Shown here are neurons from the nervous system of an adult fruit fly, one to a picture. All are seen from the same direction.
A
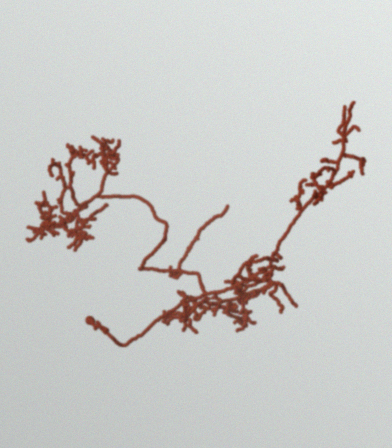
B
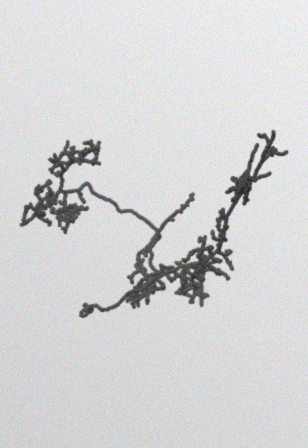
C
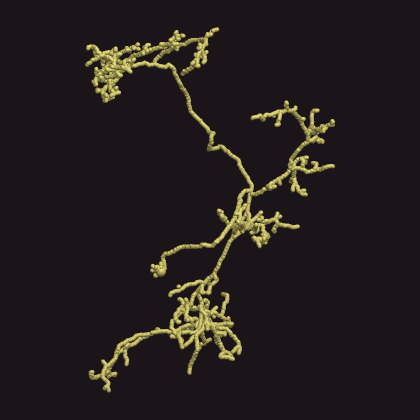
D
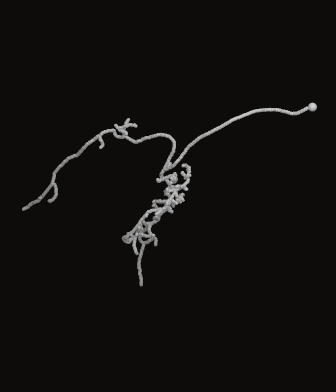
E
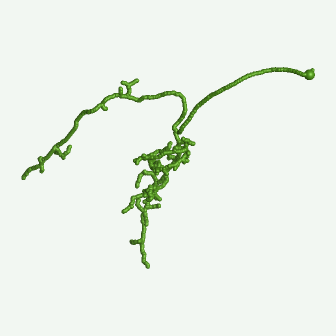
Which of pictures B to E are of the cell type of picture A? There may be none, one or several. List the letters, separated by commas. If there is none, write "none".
B, C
